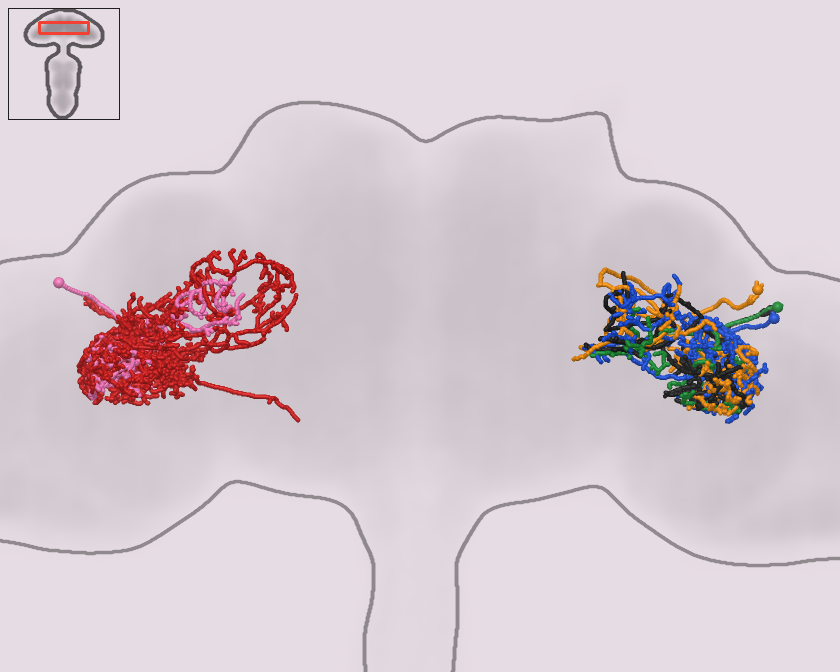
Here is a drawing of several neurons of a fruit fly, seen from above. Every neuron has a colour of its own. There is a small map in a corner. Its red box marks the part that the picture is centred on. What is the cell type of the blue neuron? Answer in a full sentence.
The cell type is LHAV3k4.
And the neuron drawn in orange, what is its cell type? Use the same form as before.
The cell type is LHAD1a4_a.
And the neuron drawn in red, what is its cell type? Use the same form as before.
The cell type is LHAV3k1.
